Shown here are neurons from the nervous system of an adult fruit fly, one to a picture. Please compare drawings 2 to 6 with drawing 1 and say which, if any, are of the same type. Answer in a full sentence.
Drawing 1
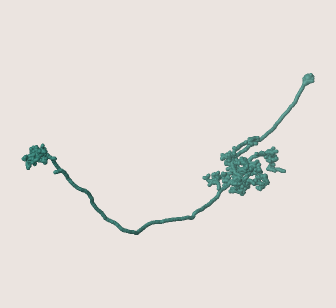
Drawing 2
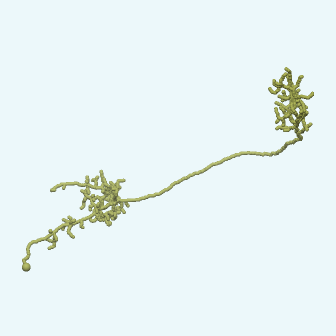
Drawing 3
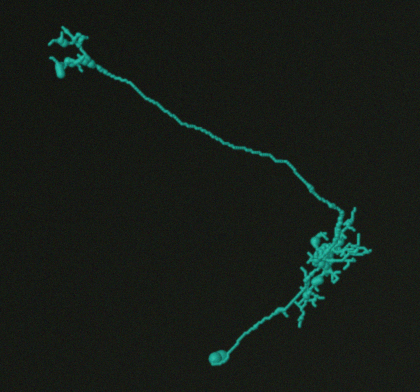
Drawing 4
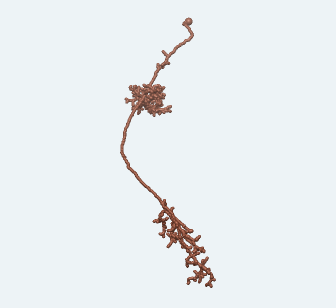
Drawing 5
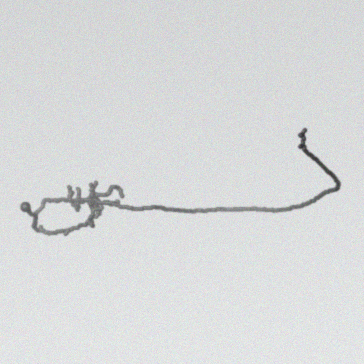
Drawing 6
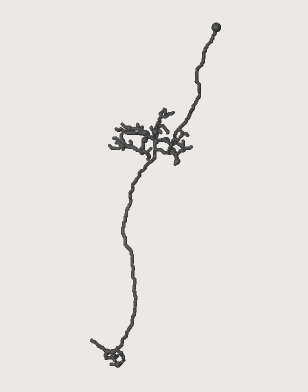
Drawing 3, drawing 5 and drawing 6 are of the same cell type.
